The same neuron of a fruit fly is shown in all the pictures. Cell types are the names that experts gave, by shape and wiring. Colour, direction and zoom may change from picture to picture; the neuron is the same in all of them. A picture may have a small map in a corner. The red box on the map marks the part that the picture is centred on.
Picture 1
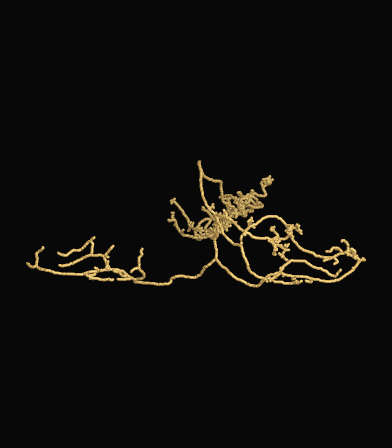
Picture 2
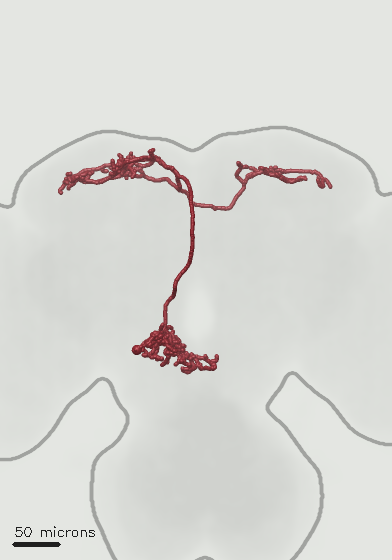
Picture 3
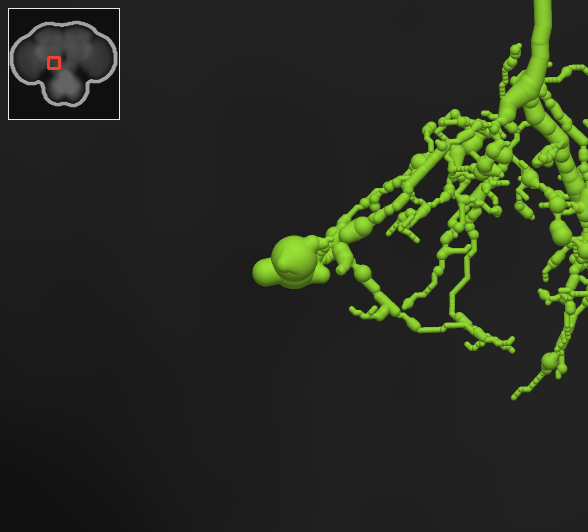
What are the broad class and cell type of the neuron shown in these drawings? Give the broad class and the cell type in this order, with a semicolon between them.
central-brain intrinsic neuron; PRW003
